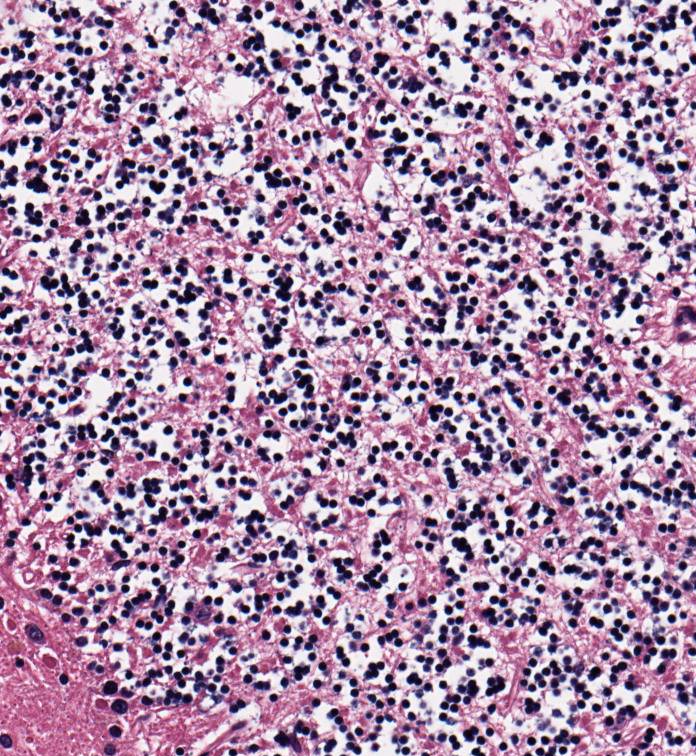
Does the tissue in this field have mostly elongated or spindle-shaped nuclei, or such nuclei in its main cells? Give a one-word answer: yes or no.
No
